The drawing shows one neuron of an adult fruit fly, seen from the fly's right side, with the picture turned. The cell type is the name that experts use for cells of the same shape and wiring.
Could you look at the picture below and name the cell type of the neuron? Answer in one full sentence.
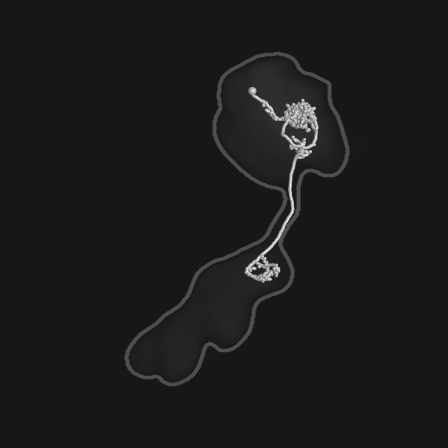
Cell type DNp56 is what this neuron is.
